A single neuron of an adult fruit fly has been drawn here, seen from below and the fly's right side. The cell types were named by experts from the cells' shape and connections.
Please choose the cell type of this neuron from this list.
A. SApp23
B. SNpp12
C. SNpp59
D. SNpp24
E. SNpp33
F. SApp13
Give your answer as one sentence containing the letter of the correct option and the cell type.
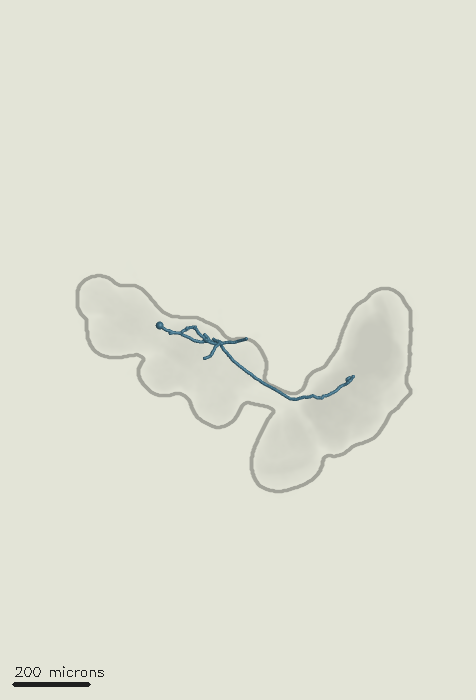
With respect to cell type, the neuron is SApp13, option F.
